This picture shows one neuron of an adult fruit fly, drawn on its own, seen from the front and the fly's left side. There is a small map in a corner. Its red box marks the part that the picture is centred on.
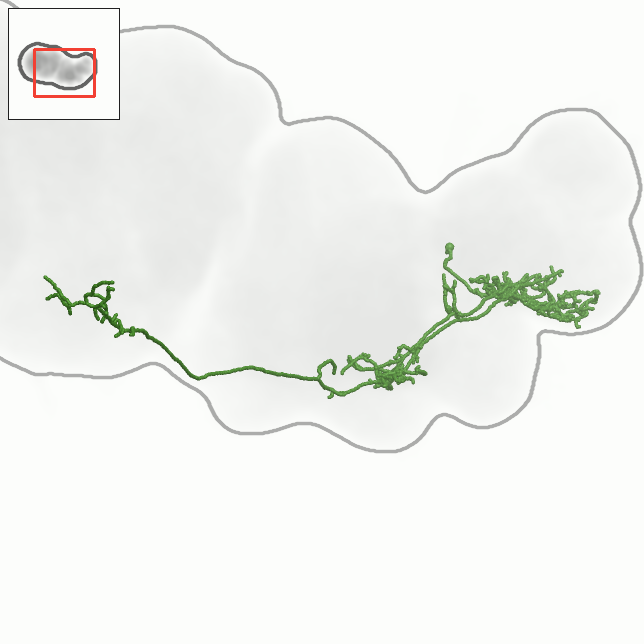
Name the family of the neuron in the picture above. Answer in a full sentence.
The family is hemilineage 09B.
